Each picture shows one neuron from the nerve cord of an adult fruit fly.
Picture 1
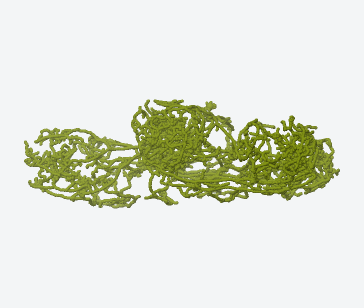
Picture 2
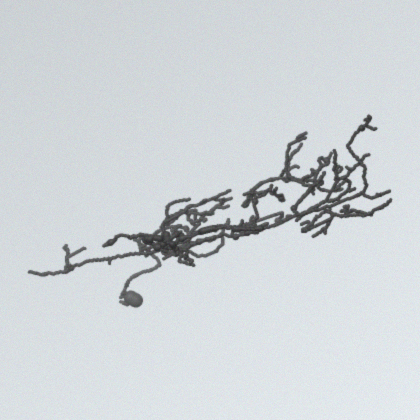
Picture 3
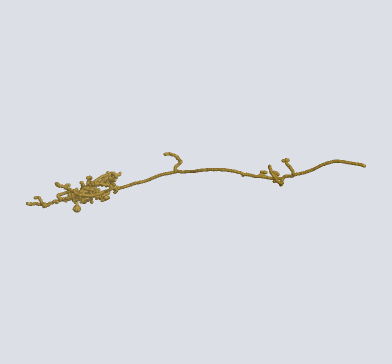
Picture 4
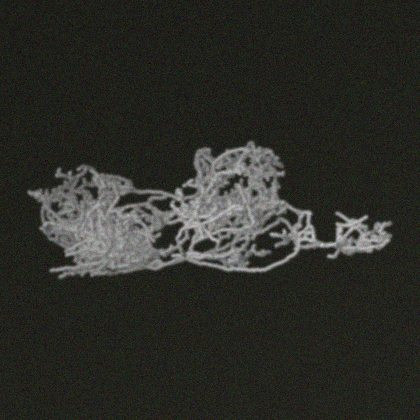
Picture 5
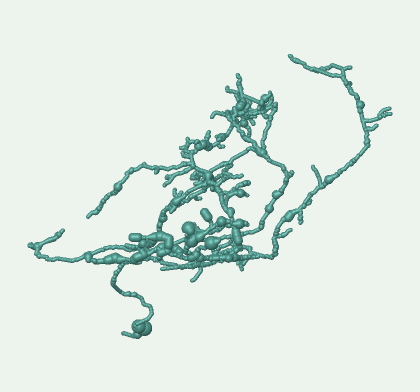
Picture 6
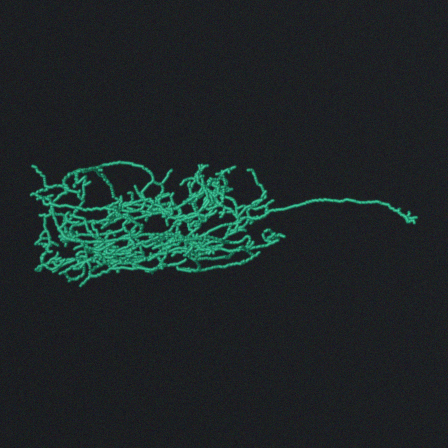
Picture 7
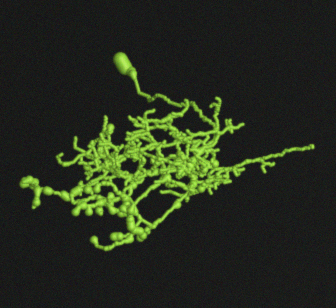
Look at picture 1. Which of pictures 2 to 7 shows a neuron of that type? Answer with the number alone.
4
